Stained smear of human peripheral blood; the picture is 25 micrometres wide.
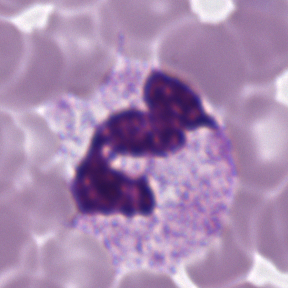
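Segmented neutrophil, central cell, stained smear of human peripheral blood. The nucleus is divided into three lobes joined to one another, and no nucleoli are visible. Fine lilac-violet granules fill the cytoplasm. The outline is irregular, with small ragged projections at the edge.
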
